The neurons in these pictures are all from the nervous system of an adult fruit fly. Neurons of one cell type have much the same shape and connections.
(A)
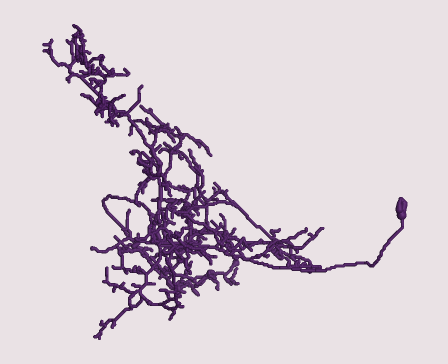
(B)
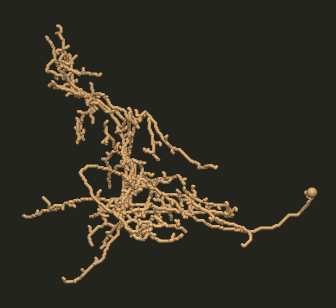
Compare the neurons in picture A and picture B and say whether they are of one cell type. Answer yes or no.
yes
